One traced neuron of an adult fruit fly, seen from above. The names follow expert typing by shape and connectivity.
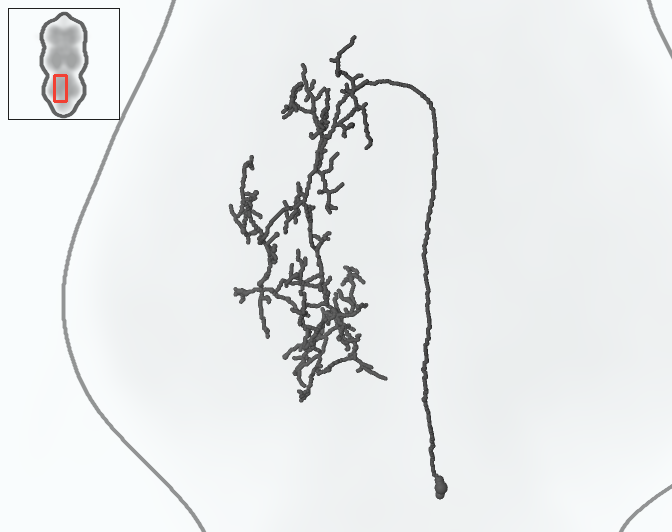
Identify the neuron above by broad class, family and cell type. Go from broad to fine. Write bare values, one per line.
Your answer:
nerve-cord intrinsic neuron
hemilineage 12B
IN12B074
